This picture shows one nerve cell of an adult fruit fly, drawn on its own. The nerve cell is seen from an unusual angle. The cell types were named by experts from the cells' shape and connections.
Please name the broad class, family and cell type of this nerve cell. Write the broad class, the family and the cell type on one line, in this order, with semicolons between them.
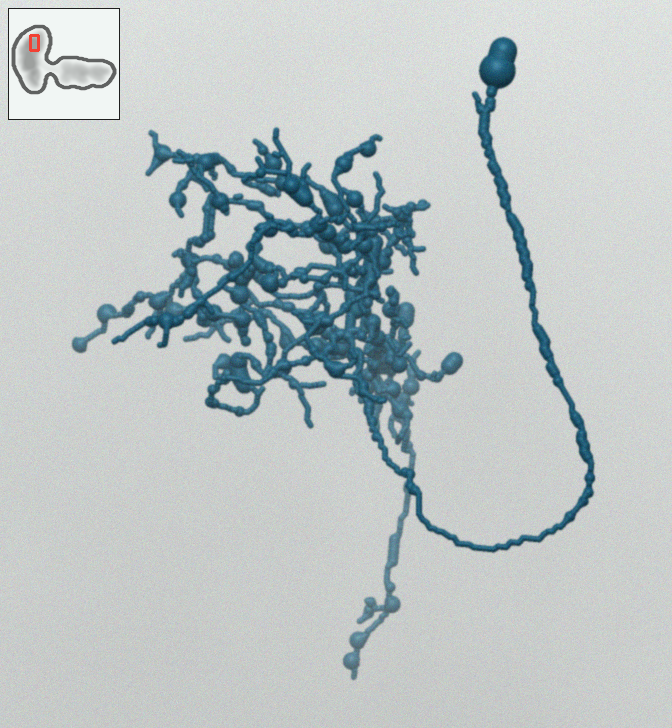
central-brain intrinsic neuron; hemilineage VPNp&v1_posterior; LHPV2a1_c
